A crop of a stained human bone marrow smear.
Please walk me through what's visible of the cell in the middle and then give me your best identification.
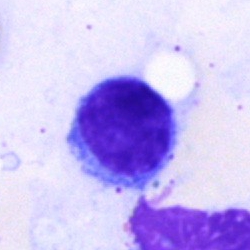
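A roughly round outline encloses this cell. Its nucleus lies off-centre toward the upper right, so that most of the cytoplasm occupies the lower left. The cytoplasm shows no visible granules, and its edge at the lower left is slightly ragged. The cell is a lymphocyte.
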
